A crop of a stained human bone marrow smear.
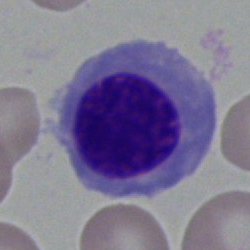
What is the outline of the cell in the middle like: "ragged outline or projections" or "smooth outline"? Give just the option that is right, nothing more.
Ragged outline or projections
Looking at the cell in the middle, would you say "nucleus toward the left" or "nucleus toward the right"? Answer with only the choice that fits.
Nucleus toward the left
